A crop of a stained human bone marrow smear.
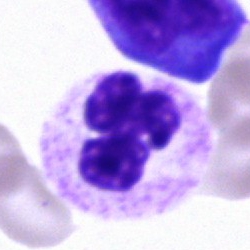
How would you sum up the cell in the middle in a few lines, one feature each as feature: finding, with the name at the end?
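Outline: roughly round and smooth, I'd say.
Chromatin: dark purple, densely clumped.
Cytoplasm: abundant, pale lilac-pink.
Granules: fine, pinkish-violet, scattered throughout the cytoplasm.
Name: segmented neutrophil.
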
